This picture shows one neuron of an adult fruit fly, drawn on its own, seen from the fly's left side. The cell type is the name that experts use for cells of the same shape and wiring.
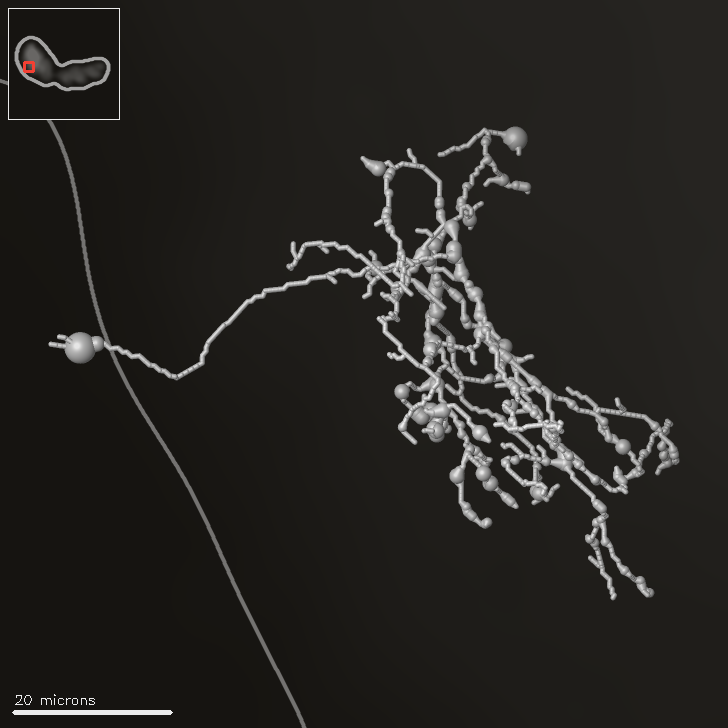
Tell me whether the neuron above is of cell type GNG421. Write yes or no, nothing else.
no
